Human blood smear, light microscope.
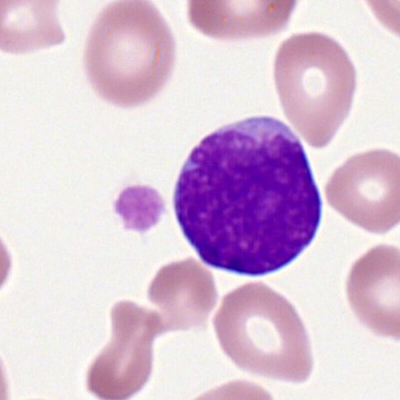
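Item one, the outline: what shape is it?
Round and smooth.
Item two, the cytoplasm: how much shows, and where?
Only a thin rim, widest at the top of the cell.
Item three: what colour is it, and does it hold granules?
Pale blue, with no granules seen.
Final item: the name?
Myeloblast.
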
